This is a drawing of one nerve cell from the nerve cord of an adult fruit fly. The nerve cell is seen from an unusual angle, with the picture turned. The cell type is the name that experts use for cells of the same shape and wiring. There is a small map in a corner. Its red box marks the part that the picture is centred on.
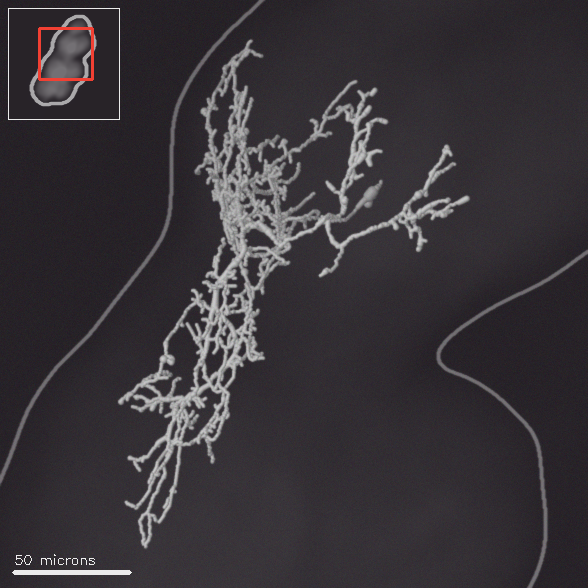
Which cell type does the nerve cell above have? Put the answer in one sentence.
The cell type is IN14B003.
